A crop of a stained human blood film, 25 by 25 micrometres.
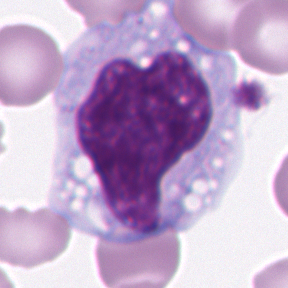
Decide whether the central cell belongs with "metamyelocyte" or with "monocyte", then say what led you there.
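This is a monocyte.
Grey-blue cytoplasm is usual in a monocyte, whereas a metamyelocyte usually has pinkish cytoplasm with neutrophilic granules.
What decides it here is the cytoplasm, which is pale grey-blue. Many small clear vacuoles lie within that cytoplasm. The nucleus is broad at the top, narrows towards the bottom, and has a notch in its upper edge.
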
